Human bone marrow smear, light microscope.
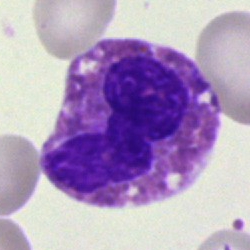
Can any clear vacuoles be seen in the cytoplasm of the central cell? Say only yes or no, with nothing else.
Yes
